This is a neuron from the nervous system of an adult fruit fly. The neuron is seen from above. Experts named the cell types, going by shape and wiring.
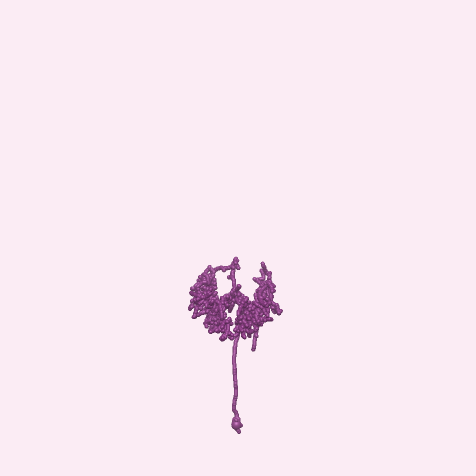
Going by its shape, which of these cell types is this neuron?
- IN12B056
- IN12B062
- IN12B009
IN12B009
